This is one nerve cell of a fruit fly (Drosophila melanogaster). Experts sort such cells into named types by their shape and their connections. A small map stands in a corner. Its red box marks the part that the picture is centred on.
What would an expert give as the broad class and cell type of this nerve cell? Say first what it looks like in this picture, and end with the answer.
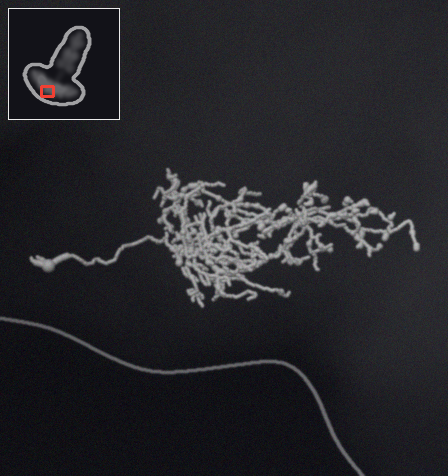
The cell body is on the left of the picture. Dozens of branch ends can be seen. It is a central-brain intrinsic neuron. The cell type is PRW048.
